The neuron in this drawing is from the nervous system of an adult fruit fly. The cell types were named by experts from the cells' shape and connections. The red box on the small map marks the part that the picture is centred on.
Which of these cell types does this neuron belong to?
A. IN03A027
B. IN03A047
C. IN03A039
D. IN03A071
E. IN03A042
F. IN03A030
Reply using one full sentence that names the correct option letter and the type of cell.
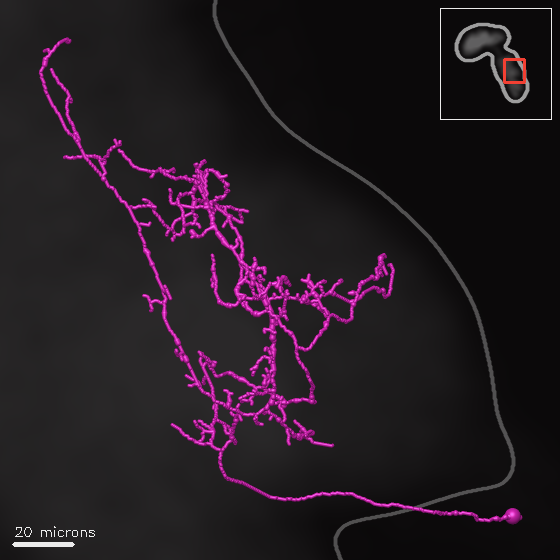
The neuron is typed as IN03A030, which is listed in option F.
